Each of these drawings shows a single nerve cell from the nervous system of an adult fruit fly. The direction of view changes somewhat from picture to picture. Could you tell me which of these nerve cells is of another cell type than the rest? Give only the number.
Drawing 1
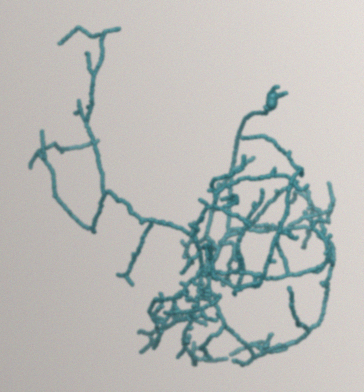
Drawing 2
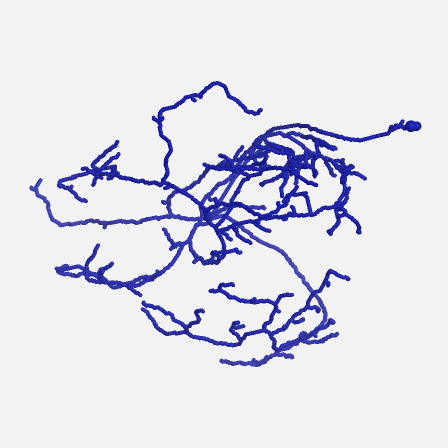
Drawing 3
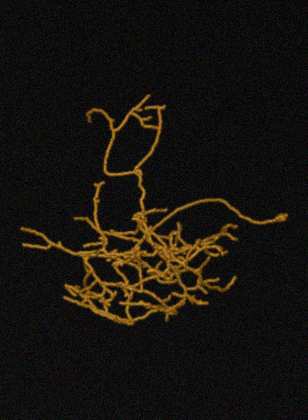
2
